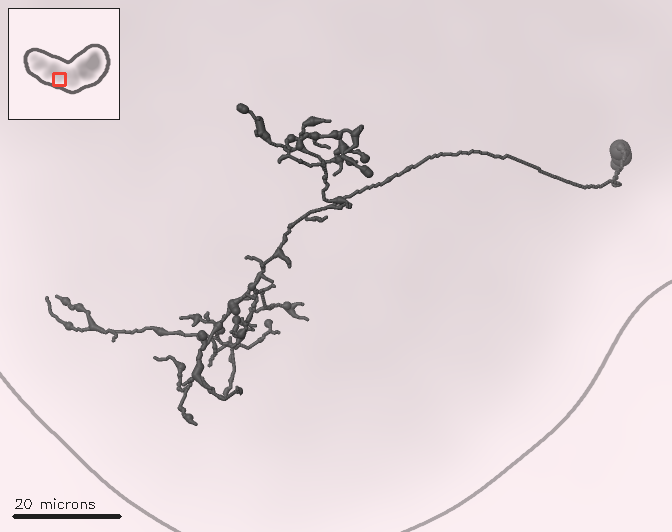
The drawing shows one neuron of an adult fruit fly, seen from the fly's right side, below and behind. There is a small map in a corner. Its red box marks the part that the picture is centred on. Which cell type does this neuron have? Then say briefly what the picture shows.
Its cell type is IN09A074. This is a nerve-cord intrinsic neuron. By the scale bar it is about 110 microns wide in this view. The picture shows dozens of branch ends.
